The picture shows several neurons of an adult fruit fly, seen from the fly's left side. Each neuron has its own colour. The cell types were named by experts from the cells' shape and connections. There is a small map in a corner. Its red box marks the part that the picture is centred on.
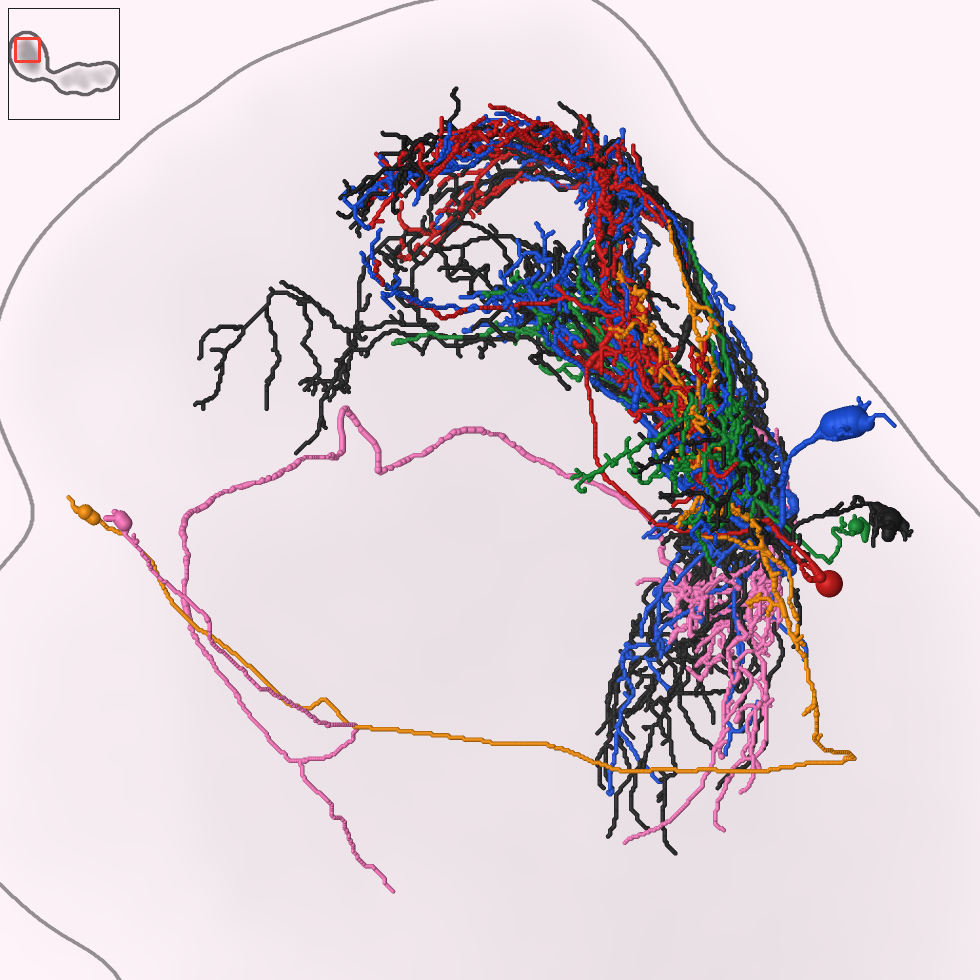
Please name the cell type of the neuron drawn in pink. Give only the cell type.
LoVC23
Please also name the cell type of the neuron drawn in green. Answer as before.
CL352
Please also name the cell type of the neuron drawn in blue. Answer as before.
CL357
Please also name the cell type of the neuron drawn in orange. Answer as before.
CB1056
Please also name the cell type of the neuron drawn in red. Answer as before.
CL317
